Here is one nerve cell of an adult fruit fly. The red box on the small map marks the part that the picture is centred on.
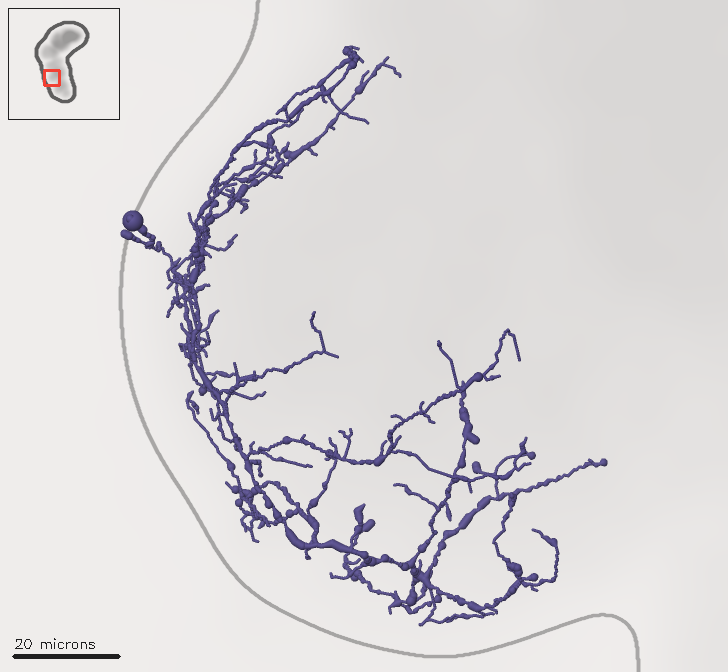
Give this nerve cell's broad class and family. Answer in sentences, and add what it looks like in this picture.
Its broad class is nerve-cord intrinsic neuron. The family is hemilineage 13A. From top to bottom in the picture it spans about 110 microns. As drawn here it is about as wide as it is tall.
